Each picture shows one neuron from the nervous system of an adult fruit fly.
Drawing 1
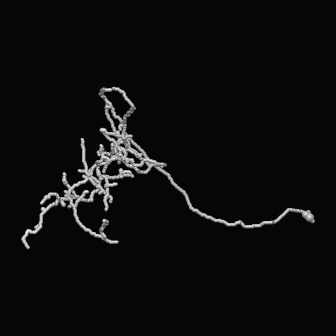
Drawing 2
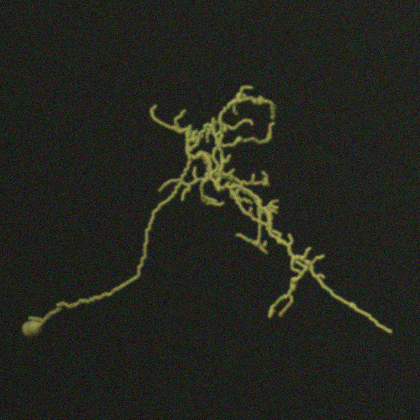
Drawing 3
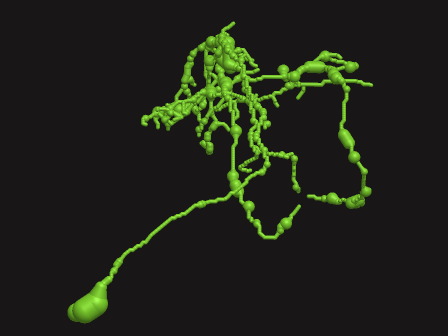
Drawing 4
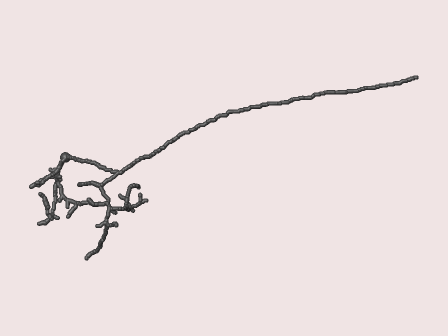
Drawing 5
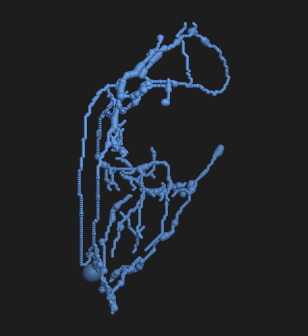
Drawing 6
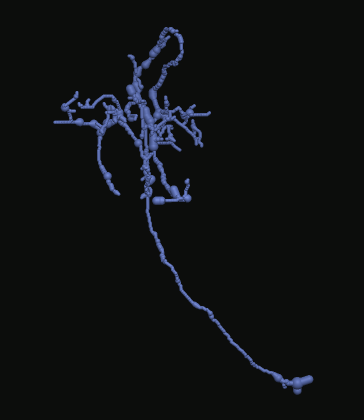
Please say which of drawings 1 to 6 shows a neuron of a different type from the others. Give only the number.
4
